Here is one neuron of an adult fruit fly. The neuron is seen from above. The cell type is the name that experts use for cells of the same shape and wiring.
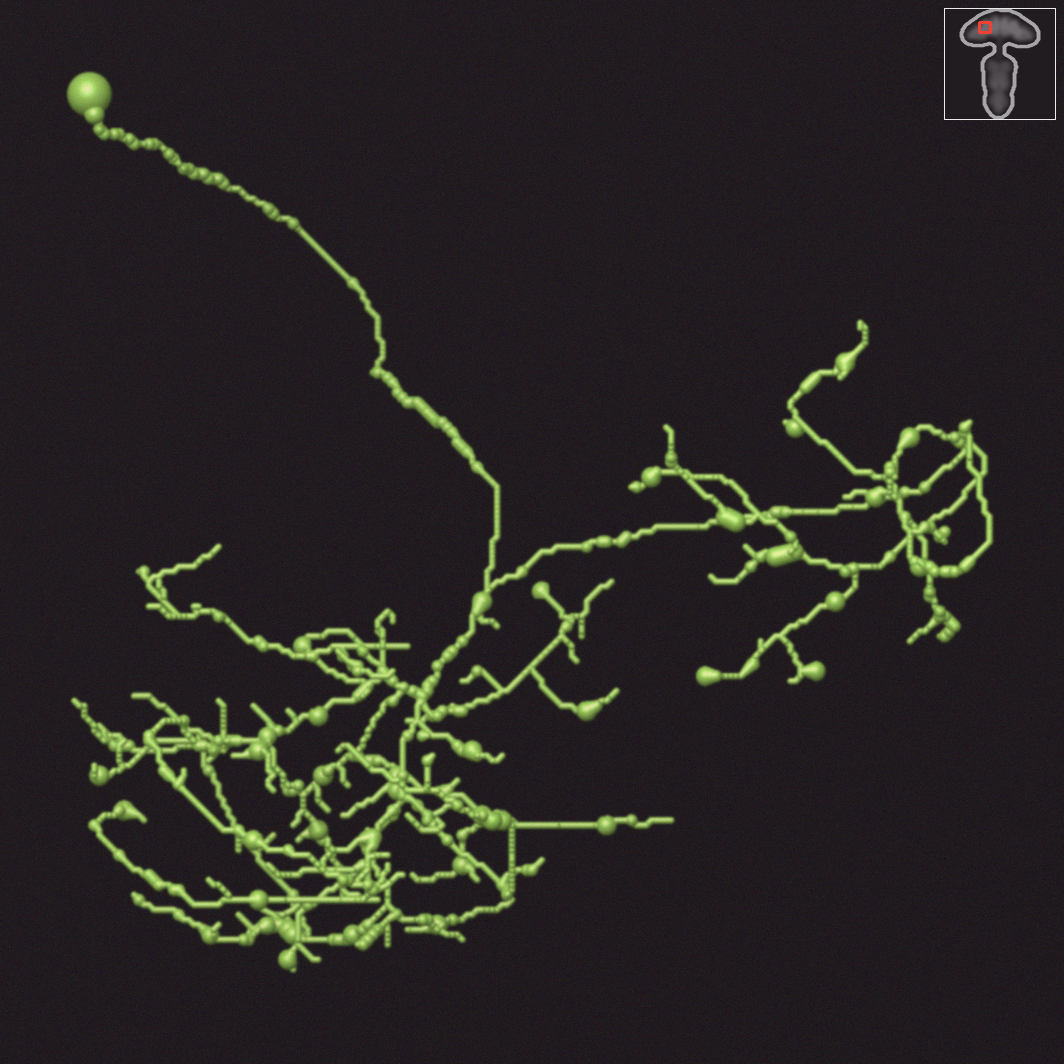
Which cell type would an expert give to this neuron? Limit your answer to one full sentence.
This neuron belongs to the cell type LHAV6a5.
